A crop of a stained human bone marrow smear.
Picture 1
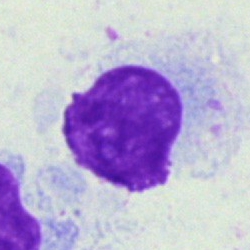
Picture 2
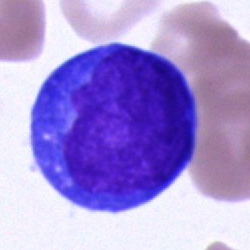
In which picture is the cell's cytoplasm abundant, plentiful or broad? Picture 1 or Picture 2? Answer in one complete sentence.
In picture 1, a wide area of cytoplasm encircles the nucleus.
